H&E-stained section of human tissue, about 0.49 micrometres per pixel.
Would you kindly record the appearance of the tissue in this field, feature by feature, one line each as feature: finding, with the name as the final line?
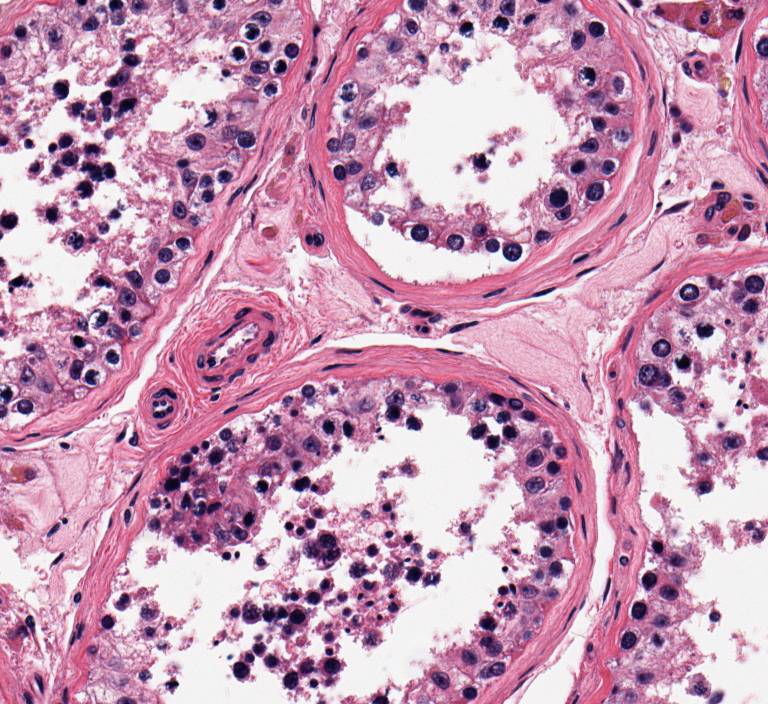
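Tubules: large, rounded, cut in cross-section, filling the field
Lining: stratified epithelium, several layers of rounded cells, round nuclei
Lumens: left, bottom, right tubules; many loose cells, small dense dark round nuclei
Interstitium: narrow strips, pale pink, sparsely cellular
Name: testis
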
